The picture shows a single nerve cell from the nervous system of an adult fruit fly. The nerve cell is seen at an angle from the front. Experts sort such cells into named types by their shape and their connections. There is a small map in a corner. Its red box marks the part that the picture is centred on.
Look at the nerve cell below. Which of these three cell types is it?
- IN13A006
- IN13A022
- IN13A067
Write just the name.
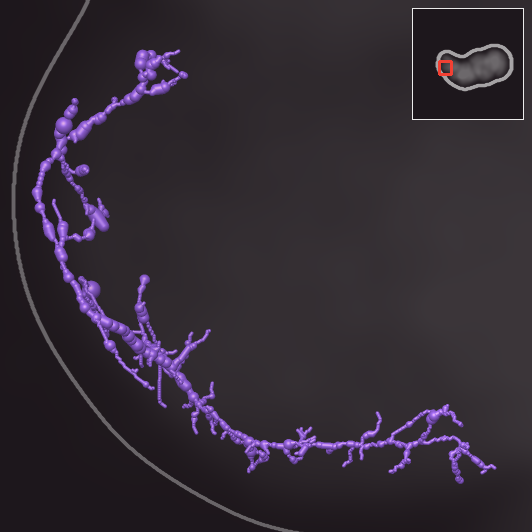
IN13A067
